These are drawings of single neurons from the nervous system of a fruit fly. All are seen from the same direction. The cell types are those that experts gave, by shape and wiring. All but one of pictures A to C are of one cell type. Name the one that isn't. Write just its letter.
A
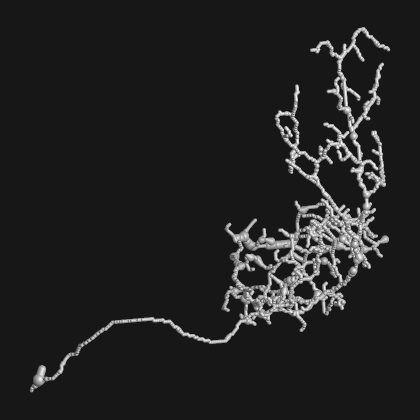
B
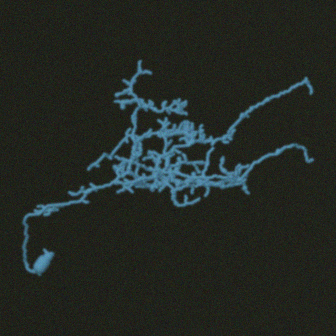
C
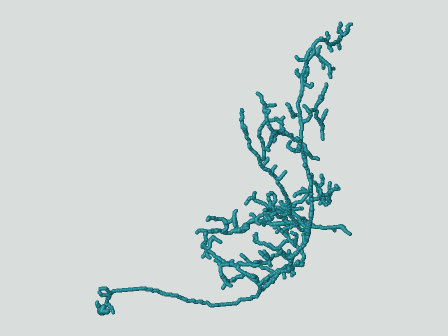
B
